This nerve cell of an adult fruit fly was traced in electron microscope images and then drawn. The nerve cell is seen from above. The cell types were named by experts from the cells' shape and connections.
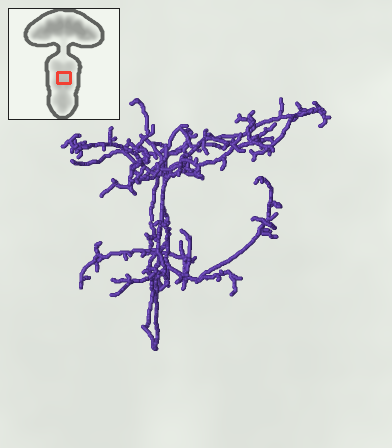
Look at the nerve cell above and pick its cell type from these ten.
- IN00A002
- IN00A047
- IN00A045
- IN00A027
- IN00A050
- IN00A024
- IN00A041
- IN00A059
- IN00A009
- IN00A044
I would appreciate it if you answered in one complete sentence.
On the level of cell type, this nerve cell is IN00A044.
